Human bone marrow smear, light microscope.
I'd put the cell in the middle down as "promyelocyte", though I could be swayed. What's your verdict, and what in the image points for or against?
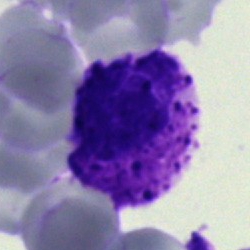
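Let's go round the cell: the outline is roughly oval. Now the granules: separate ones stand out best along the right and lower edges.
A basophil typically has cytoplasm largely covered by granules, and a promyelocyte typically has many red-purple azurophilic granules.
Granules as such could belong to either. Next the nucleus: largely hidden by dense dark staining and granules.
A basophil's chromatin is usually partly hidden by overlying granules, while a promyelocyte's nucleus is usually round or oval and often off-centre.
So the hidden nucleus goes with basophil, and the outline and position usual for a promyelocyte's nucleus can't be seen. All told, promyelocyte doesn't fit; this is a basophil.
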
